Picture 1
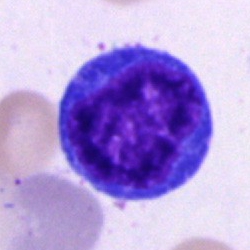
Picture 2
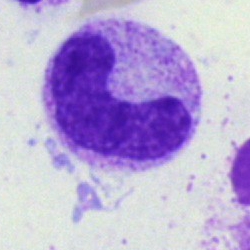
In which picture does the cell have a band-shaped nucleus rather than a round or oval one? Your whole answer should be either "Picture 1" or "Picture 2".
Picture 2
